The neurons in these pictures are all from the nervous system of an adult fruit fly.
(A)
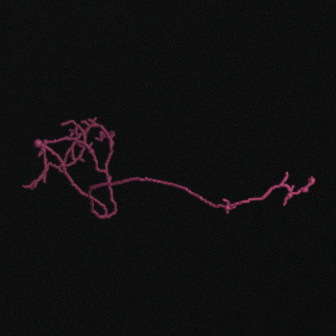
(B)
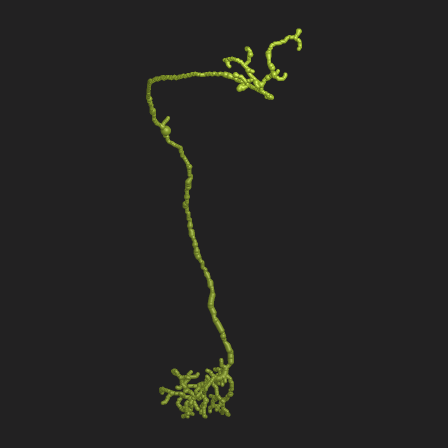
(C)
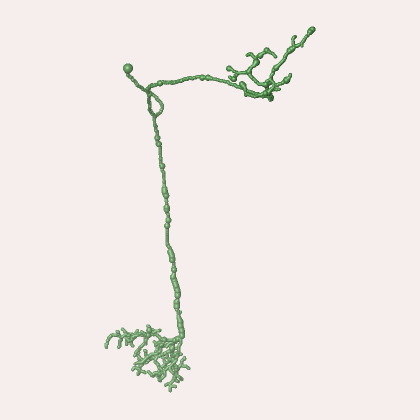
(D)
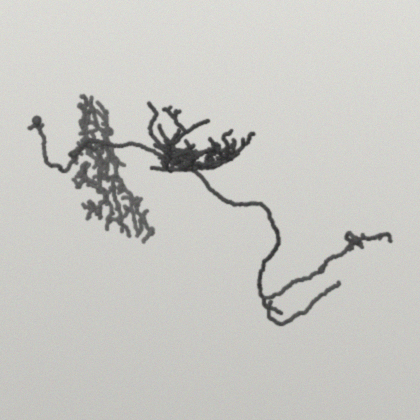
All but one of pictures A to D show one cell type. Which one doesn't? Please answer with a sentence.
The neuron in picture D is of another cell type than the rest.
